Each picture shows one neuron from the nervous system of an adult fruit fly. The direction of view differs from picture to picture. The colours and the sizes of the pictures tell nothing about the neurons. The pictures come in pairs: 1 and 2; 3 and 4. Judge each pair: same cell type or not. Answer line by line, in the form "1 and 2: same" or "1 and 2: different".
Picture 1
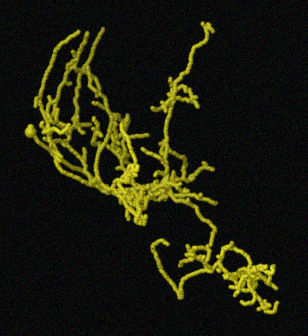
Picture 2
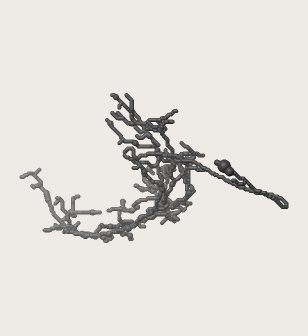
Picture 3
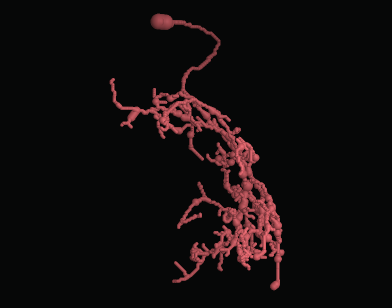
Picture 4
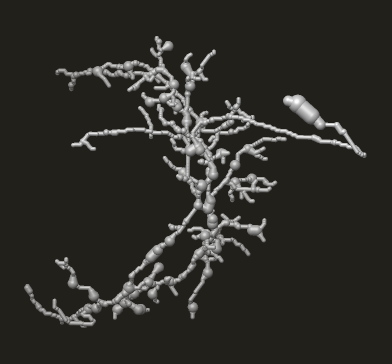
1 and 2: different
3 and 4: same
